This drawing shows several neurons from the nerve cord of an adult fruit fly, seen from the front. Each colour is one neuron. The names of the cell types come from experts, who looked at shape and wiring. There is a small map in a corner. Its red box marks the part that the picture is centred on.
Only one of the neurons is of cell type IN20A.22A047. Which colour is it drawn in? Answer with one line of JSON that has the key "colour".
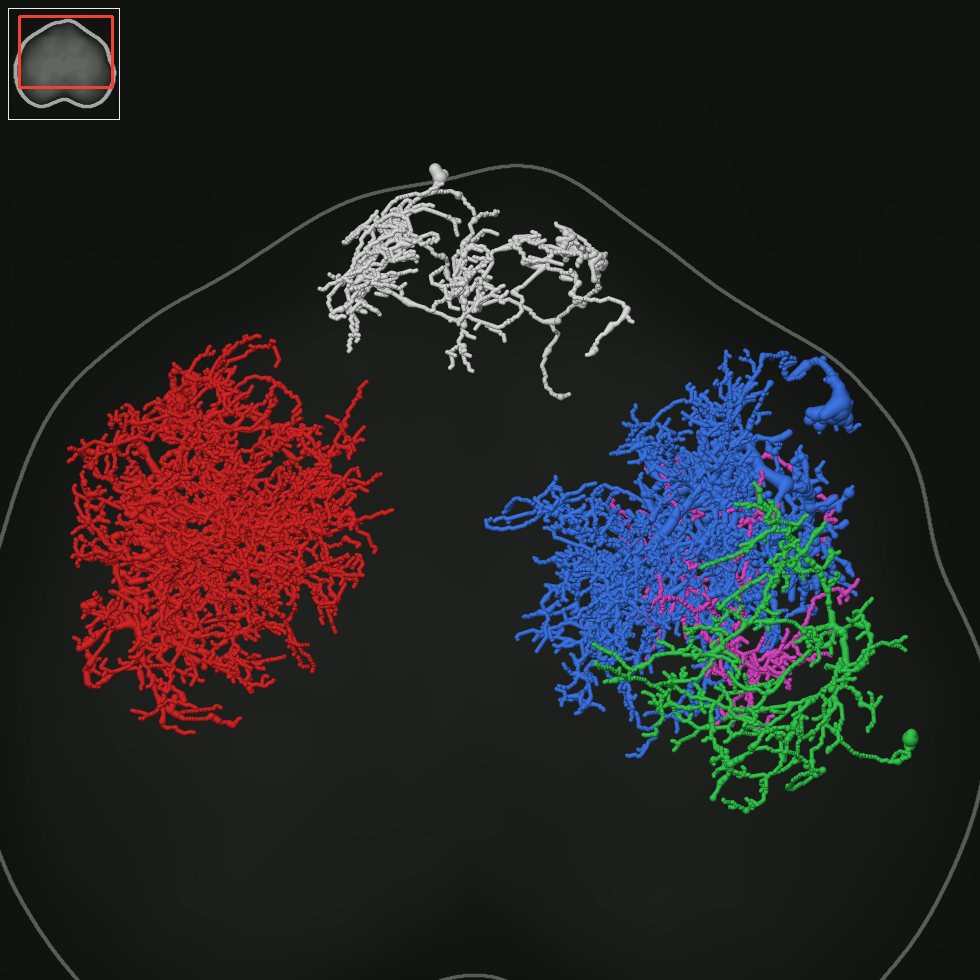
{"colour": "magenta"}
